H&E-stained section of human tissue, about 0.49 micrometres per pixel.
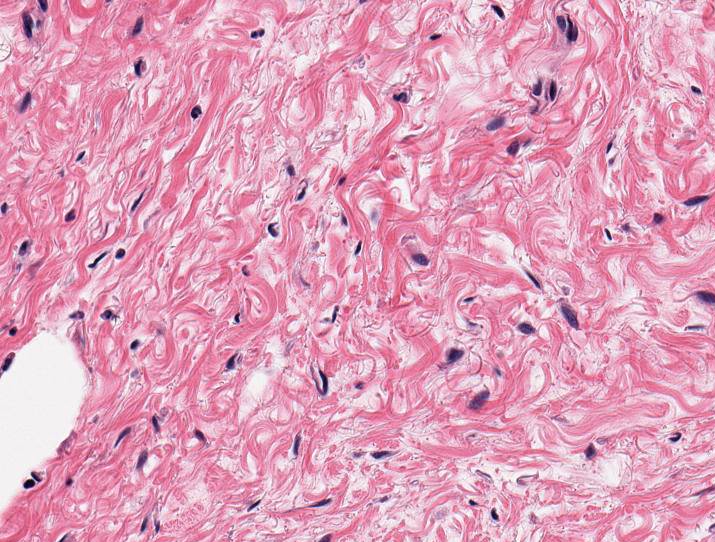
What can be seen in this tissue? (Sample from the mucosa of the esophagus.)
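Much the same across the whole field, the tissue shows no separate zones or compartments. Wavy pink collagen fibres run in haphazard, interlacing directions. Small, dark, elongated nuclei are scattered sparsely among them, sitting directly between the fibres with little or no visible cytoplasm.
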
